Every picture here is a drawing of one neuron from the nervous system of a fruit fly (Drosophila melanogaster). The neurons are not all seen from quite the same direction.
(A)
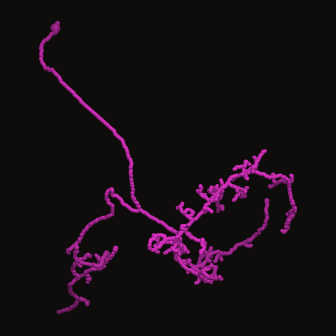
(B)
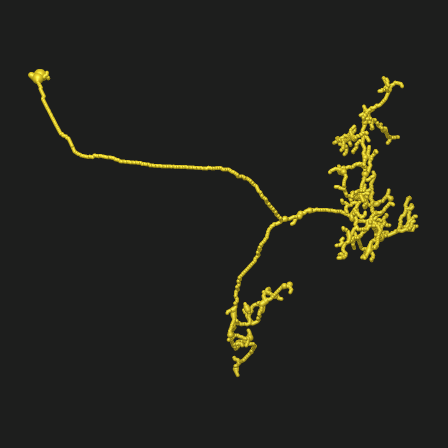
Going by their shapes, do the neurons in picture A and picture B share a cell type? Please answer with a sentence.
They are of the same cell type.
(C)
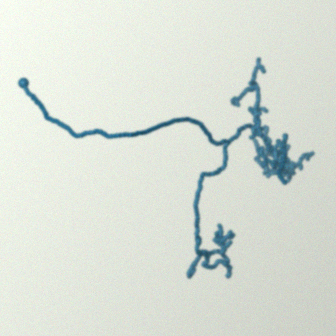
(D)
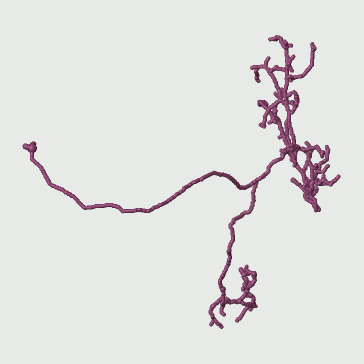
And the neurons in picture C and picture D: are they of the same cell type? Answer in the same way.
They are of the same cell type.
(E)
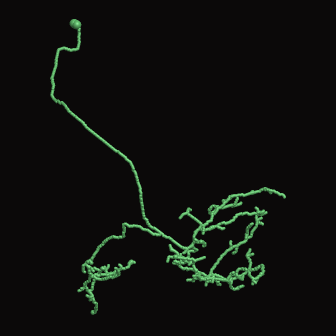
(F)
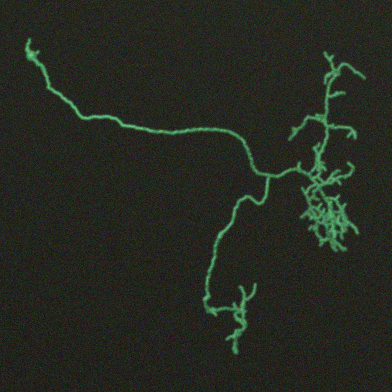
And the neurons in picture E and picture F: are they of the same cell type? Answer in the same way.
They are of different cell types.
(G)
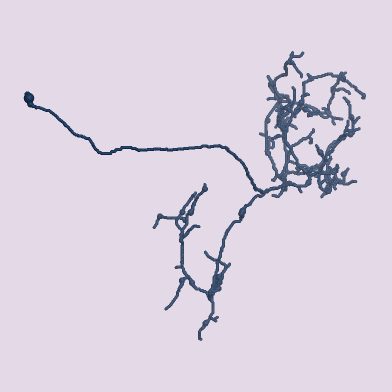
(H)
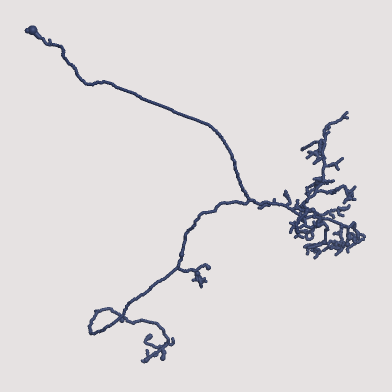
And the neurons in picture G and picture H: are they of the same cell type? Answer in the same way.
They are of different cell types.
